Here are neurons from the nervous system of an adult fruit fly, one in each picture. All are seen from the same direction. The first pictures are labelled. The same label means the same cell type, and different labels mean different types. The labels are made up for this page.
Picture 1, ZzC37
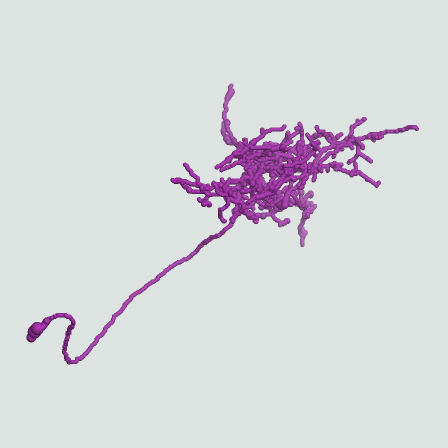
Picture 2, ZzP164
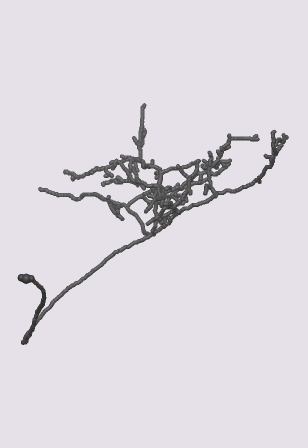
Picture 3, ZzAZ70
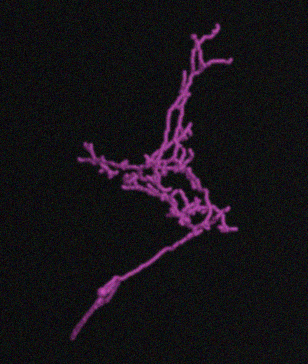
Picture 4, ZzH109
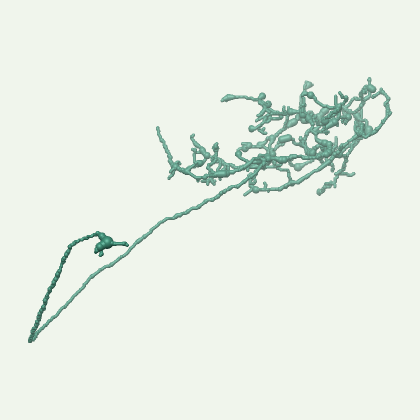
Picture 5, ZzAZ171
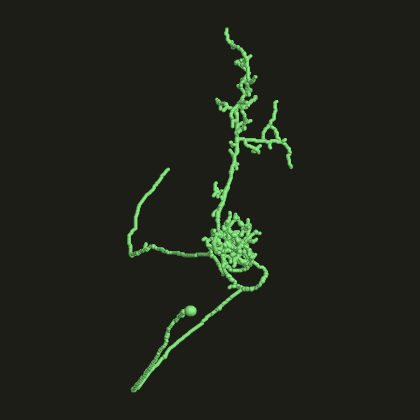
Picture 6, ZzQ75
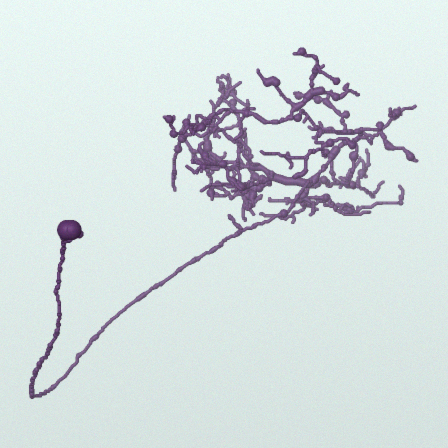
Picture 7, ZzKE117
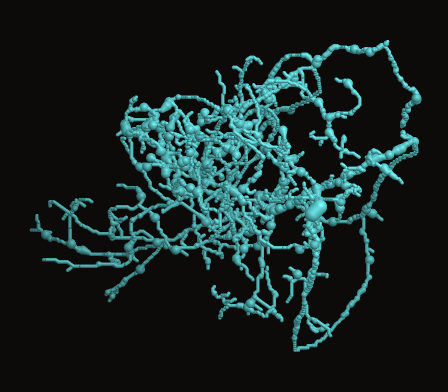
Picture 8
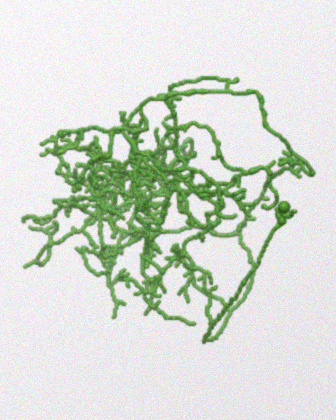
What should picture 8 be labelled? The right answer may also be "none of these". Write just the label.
ZzKE117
